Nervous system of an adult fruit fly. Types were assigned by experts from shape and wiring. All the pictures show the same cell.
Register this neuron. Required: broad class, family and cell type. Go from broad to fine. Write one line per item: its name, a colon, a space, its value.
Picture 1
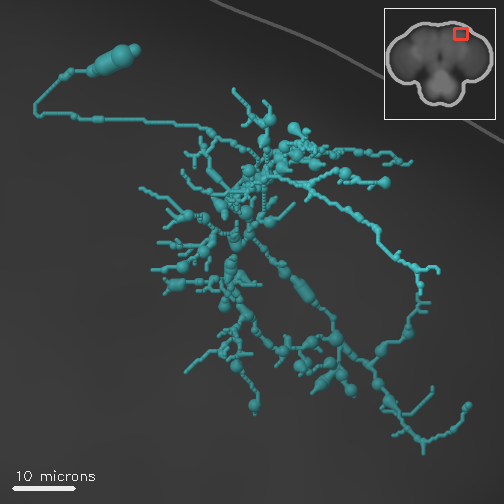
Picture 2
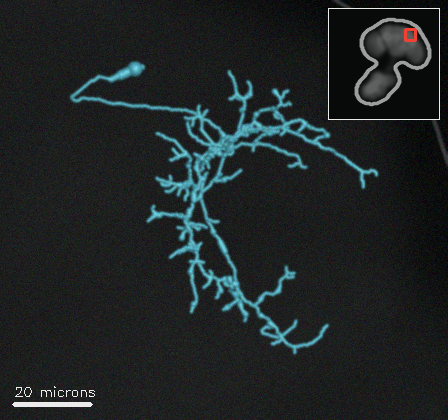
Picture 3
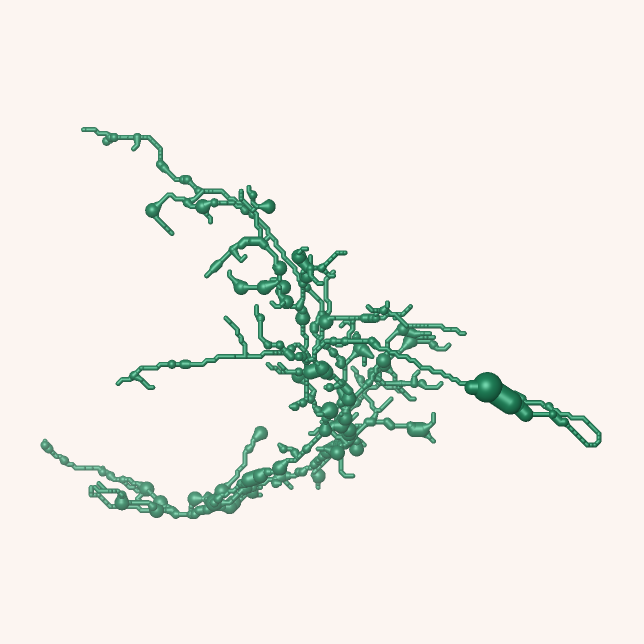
broad class: central-brain intrinsic neuron
family: hemilineage LHd2
cell type: CB1160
